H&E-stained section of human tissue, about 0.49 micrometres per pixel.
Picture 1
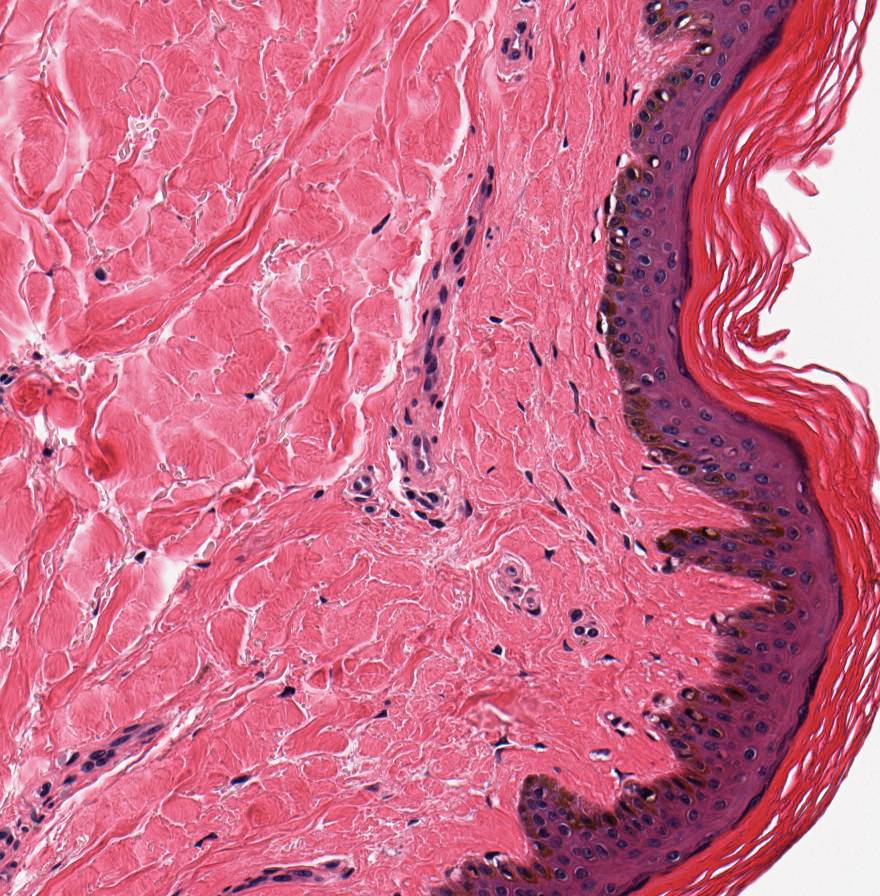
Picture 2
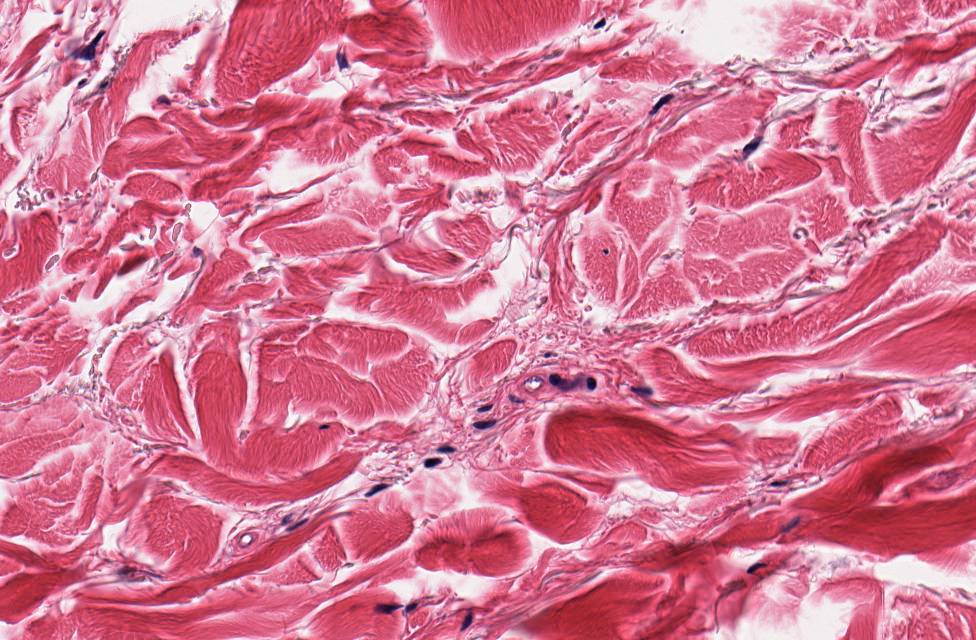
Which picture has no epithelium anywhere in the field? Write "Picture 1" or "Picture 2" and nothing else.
Picture 2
